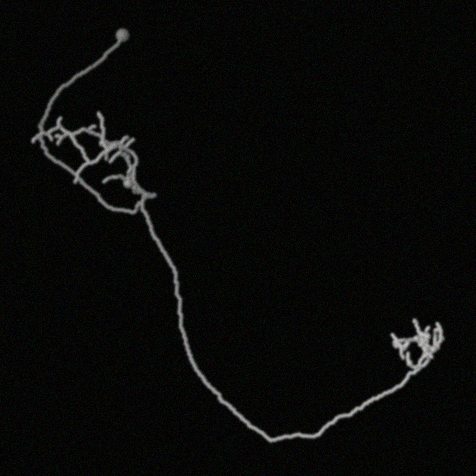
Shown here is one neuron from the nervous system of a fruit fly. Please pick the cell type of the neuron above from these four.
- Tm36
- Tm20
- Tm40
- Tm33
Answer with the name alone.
Tm33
